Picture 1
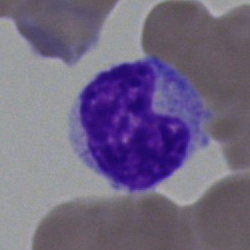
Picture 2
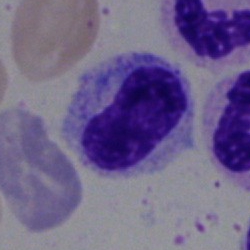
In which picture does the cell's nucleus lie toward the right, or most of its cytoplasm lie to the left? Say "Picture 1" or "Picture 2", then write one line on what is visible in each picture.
Picture 2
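What picture 1 shows: The cytoplasm is pale bluish-grey and widest at the upper right, beside the notch.
What picture 2 shows: The nucleus sits off-centre, with more cytoplasm on the left side of the cell.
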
